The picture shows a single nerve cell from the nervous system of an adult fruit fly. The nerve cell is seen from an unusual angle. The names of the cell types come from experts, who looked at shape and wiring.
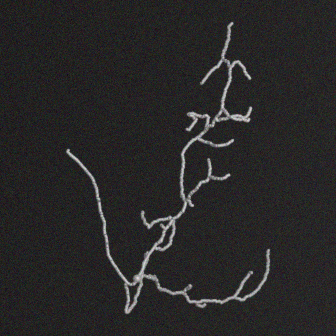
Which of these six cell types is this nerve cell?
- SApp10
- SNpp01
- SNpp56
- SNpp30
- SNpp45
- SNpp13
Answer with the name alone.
SNpp13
